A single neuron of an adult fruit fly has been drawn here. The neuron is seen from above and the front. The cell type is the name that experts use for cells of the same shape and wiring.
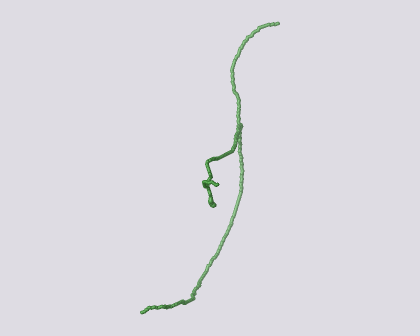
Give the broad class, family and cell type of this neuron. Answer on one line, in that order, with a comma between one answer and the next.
sensory neuron entering the brain, class olfactory, ORN_VM5d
